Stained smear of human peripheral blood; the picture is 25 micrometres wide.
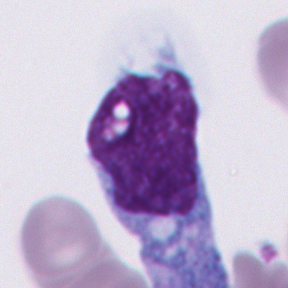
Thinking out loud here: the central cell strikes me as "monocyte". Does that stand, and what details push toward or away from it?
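Nucleus: irregular, angular outline.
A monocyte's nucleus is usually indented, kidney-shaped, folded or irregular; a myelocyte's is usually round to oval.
For monocyte, against myelocyte. Cytoplasm: pale greyish blue.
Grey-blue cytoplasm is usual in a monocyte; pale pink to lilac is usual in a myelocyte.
Again monocyte over myelocyte. Also noted: dark purple, coarsely mottled chromatin; two round clear holes over the upper left of the nucleus; a long cytoplasmic tail running down to the bottom edge; faint wispy threads at the top. Nucleus about 13 by 10 micrometres. Verdict: monocyte fits.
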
